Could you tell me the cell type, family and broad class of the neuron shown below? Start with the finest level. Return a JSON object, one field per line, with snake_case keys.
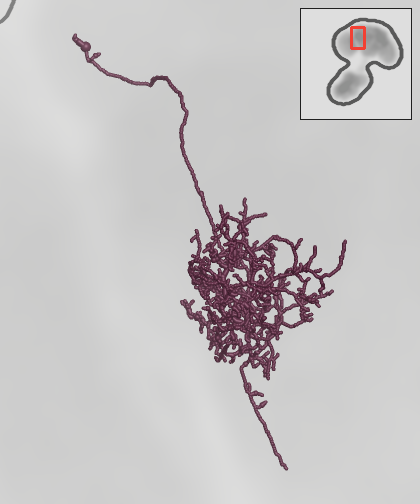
{
 "cell_type": "AVLP420_b",
 "family": "hemilineage VLPl4_anterior",
 "broad_class": "central-brain intrinsic neuron"
}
